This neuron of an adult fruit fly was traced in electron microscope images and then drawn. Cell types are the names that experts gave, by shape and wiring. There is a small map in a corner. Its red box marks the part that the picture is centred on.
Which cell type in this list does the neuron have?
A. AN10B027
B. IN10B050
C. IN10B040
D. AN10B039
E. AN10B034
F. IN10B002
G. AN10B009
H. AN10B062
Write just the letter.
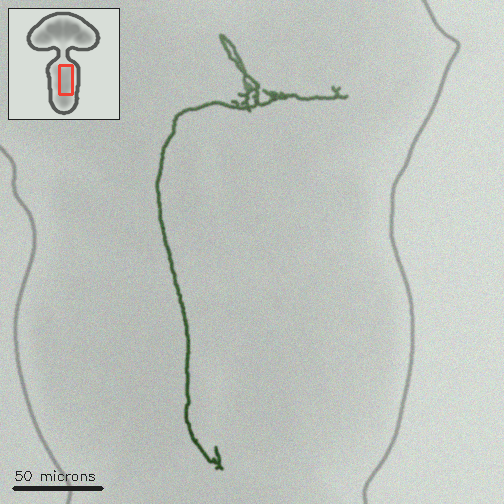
C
